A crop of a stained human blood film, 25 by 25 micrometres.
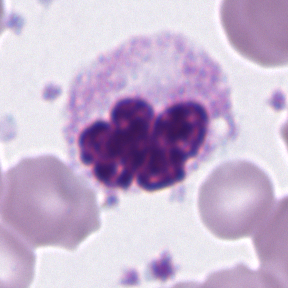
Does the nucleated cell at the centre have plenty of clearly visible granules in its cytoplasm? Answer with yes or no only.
Yes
